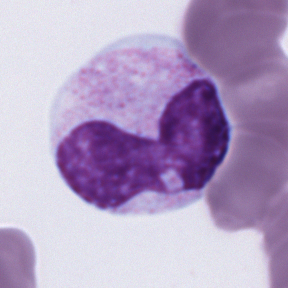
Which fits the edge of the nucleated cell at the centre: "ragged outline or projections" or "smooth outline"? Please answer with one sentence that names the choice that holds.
Smooth rather than rough is the outline of this cell.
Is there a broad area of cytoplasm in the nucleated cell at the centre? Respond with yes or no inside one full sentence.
Yes, the cell has plenty of cytoplasm around its nucleus.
